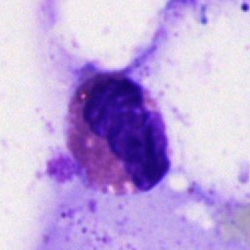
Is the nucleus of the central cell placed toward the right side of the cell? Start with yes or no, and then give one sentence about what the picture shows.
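Yes. The nucleus sits off-centre toward the upper right of the cell.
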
